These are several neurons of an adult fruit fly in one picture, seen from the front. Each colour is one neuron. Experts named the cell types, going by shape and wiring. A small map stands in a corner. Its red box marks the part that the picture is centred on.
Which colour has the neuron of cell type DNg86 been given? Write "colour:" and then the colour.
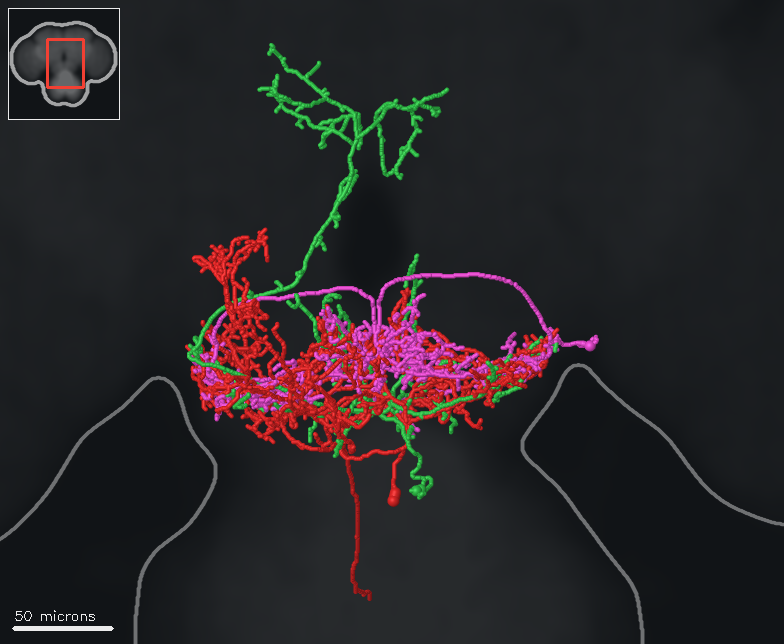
colour: red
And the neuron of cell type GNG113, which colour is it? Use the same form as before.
colour: magenta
